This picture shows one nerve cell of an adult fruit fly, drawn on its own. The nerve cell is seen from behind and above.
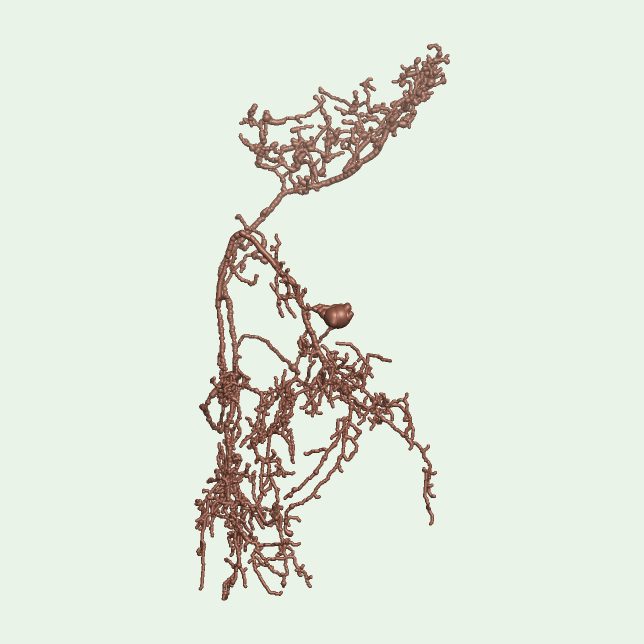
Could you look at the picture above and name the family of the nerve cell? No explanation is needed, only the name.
hemilineage 17B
